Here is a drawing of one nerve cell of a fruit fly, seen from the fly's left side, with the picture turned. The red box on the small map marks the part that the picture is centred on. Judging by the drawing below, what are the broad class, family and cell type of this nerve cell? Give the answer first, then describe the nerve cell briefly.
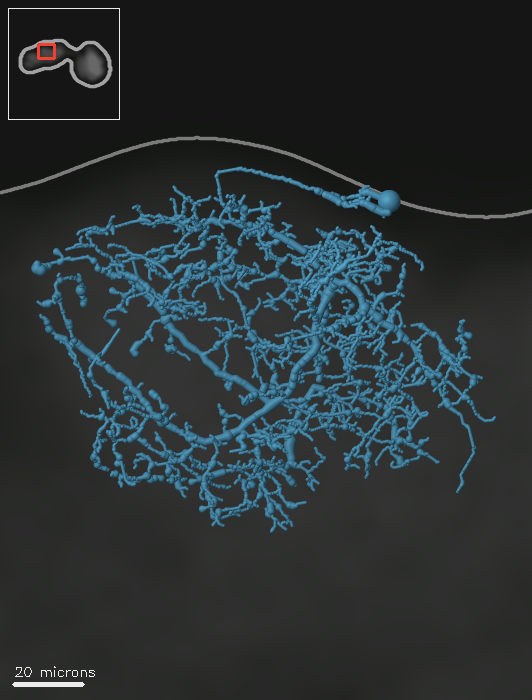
This is a nerve-cord intrinsic neuron. The family is hemilineage 13A. Its cell type is IN13A006. The cell body can be seen at the upper right of the picture. From left to right in the picture it spans about 130 microns. The picture shows more than a hundred branch ends.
